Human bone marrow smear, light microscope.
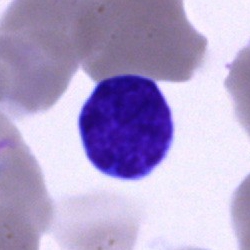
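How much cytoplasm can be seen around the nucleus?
Little or none.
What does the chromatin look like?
Dark purple-blue and coarsely clumped.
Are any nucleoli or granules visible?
Neither: no nucleoli are visible in the nucleus and no granules are seen in the cell.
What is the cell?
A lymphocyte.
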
